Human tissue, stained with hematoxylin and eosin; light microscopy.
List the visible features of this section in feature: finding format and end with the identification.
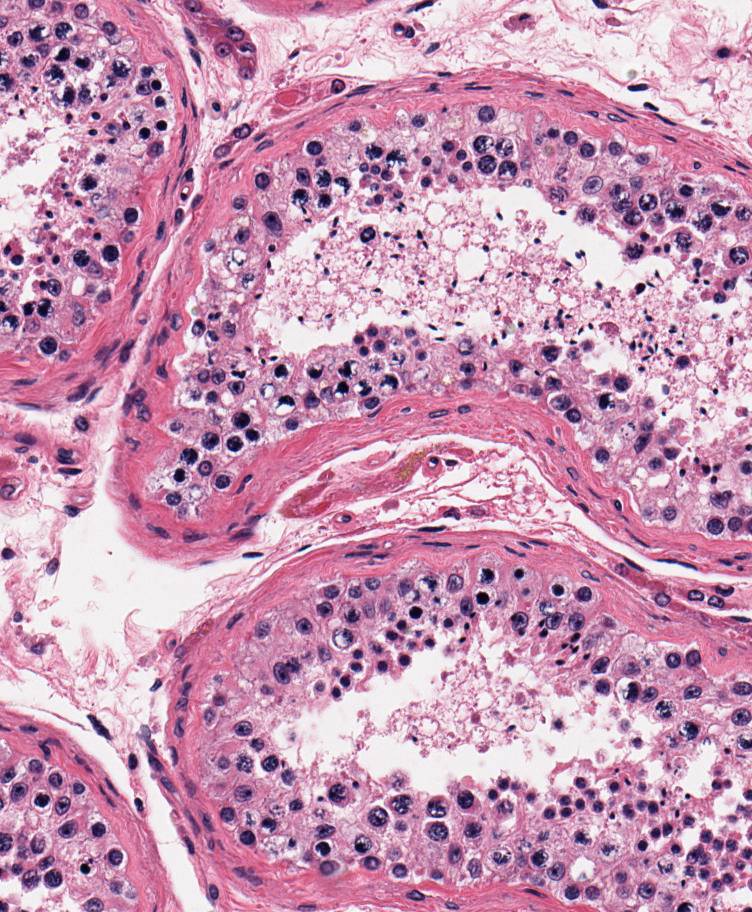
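Tubules: several large, elongated, in section, with loose connective tissue strips between
Wall: thick layered pink fibrous band, flattened elongated nuclei
Lining: stratified epithelium, many layers from wall to lumen
Lumen: small, dark, condensed, elongated nuclei nearby, in the upper, central tubule
Name: testis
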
